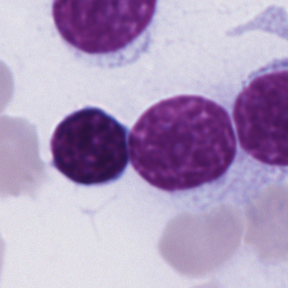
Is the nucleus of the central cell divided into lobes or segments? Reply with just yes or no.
No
